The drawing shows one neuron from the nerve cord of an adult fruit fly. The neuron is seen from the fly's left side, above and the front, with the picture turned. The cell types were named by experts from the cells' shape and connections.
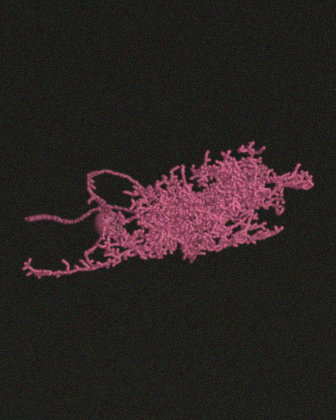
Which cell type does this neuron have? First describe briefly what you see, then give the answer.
Dozens of branch ends can be seen. In this view it is wider than it is tall. It is a motor neuron of the nerve cord. It is of cell type MNwm35.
